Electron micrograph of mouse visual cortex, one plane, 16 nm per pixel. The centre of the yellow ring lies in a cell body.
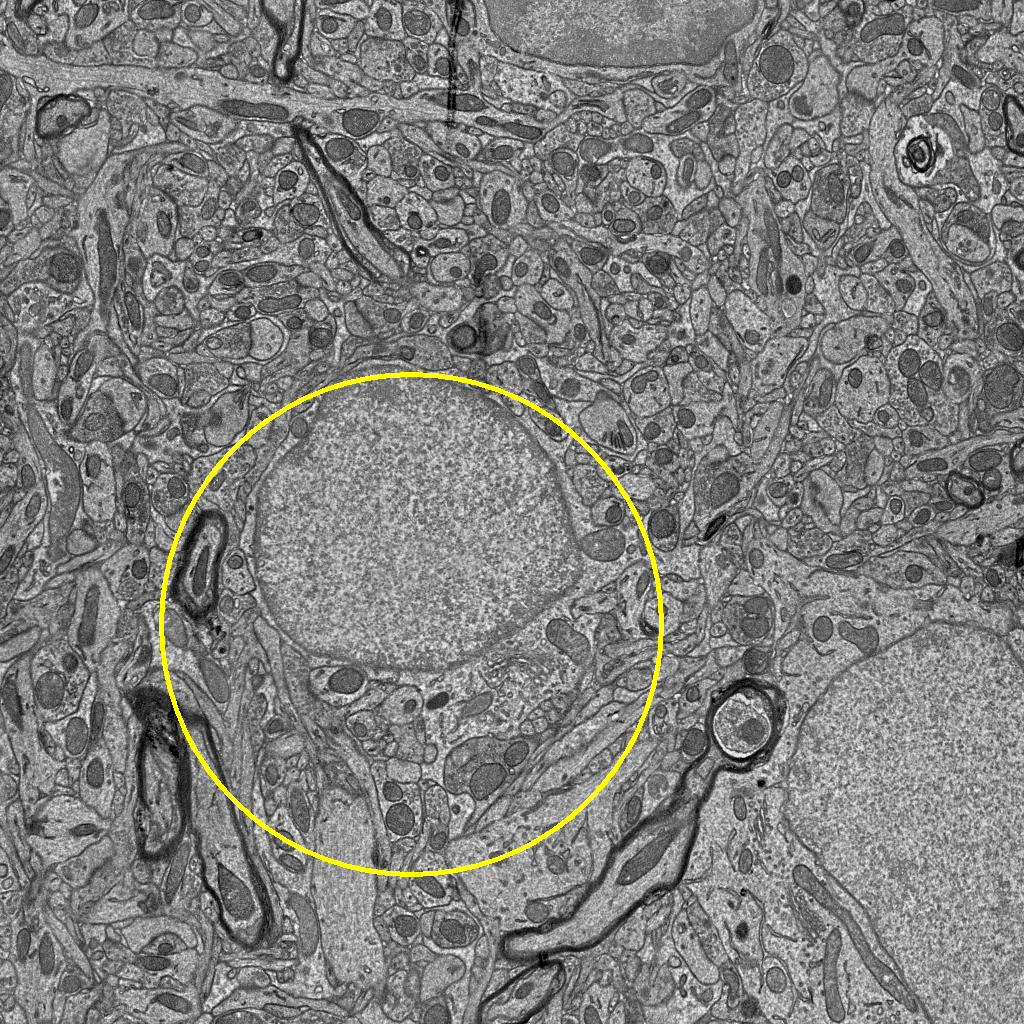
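Astrocyte, mouse visual cortex. Its large round nucleus takes up most of the ring's upper half, and the nuclear envelope runs smooth, no deep infoldings. You won't find a distinct nucleolus in this plane. A few mitochondria sit in the cytoplasm below and right of the nucleus.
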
